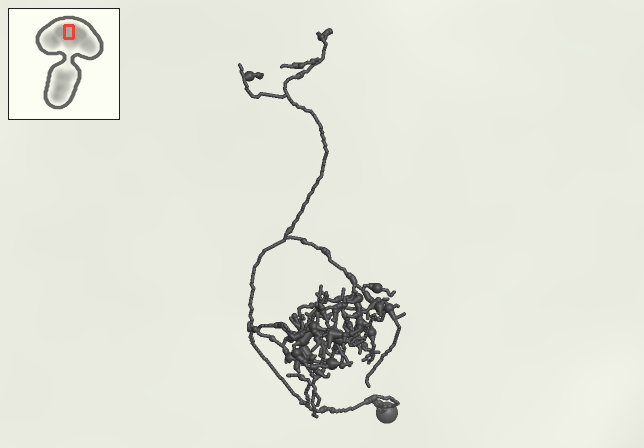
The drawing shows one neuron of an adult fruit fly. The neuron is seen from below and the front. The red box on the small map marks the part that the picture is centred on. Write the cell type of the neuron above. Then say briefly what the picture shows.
It is of cell type FC1A. It is a central-brain intrinsic neuron. It lies in the brain. The cell body can be seen at the bottom of the picture. Dozens of branch ends can be seen.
